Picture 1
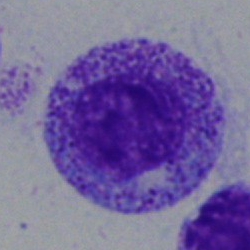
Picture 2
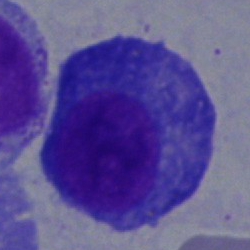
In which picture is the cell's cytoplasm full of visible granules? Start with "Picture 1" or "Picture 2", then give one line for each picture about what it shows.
Picture 1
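What picture 1 shows: The cytoplasm is packed with coarse dark purple granules.
What picture 2 shows: No distinct granules are seen in the cytoplasm.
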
